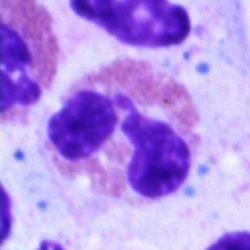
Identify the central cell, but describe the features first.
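The outline of the cell is roughly round and smooth. Its nucleus has two lobes lying side by side, one on the left and one on the right, and no nucleoli can be seen in it. Pink-orange granules fill the cytoplasm. The cell is an eosinophil.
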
